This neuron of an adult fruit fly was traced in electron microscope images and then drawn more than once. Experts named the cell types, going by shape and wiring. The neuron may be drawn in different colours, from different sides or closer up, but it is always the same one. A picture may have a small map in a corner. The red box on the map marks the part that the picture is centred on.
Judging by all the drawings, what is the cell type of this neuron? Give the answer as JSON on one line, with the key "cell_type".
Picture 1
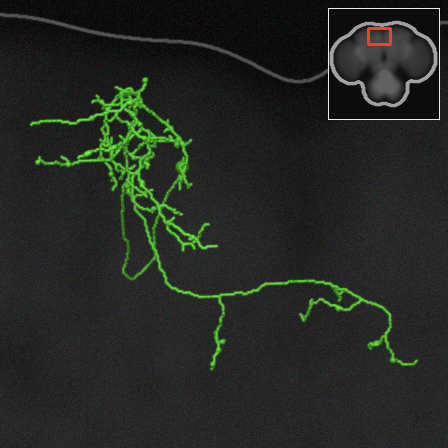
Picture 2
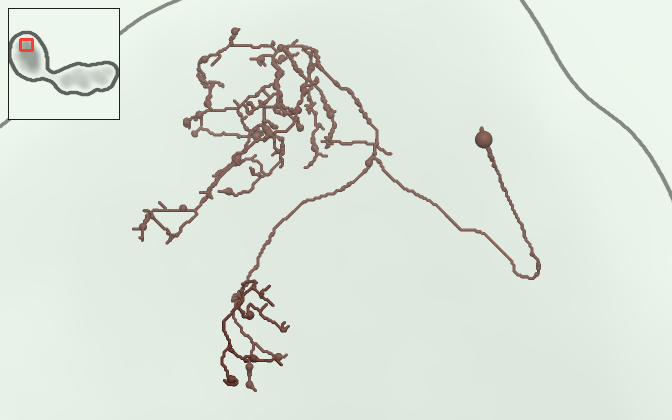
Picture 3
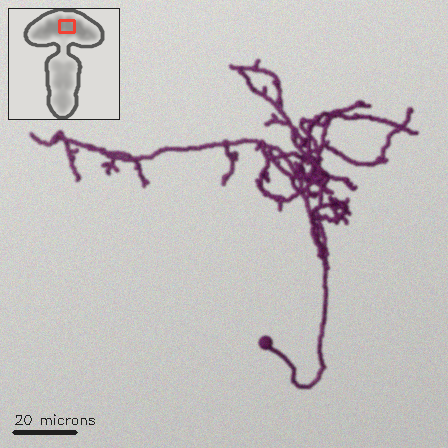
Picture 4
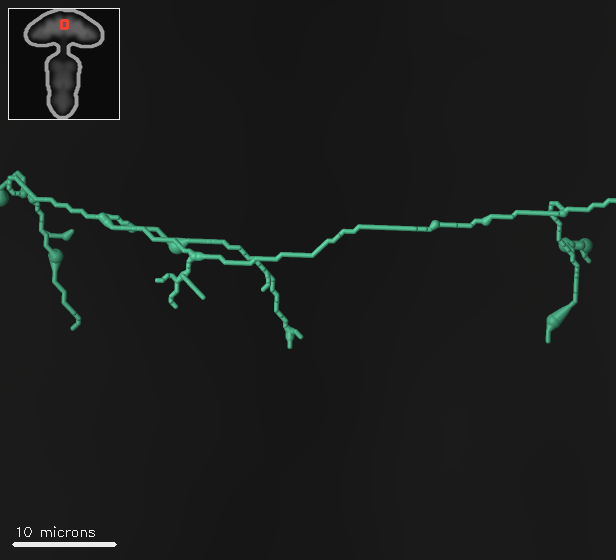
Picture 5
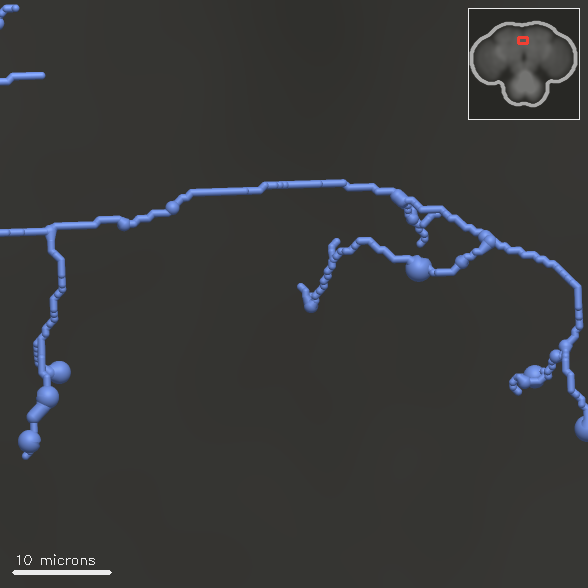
{"cell_type": "FB6S"}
